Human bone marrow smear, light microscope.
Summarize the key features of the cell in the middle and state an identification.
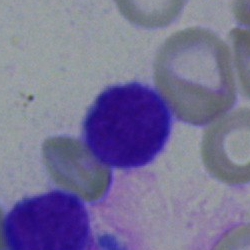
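See how round the outline is? The nucleus takes up almost the whole cell and stains an even deep purple throughout. There aren't any clear vacuoles to be seen. It's a lymphocyte.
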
